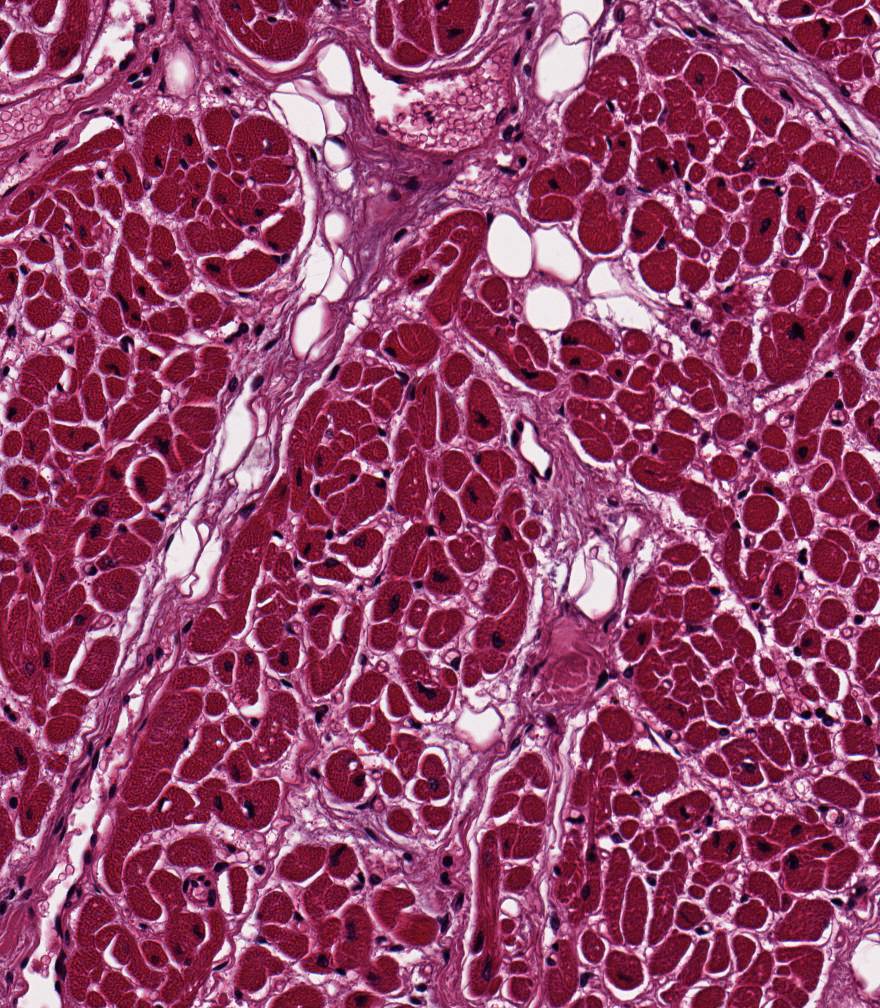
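Left ventricle of the heart. Across most of the field, muscle fibres are cut in cross or oblique section, giving rounded to irregular profiles. Look closely: many outlines are irregular, and some appear branched. The fibre cytoplasm stains deep dark red with eosin. Near the bottom centre, a few fibres are cut lengthwise, showing as elongated strips.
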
